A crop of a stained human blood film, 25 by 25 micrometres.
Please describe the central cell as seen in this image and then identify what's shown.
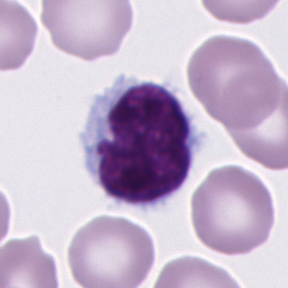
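First, the outer edge is ragged and ill-defined, not smooth. Second, fine hair-like projections fringe the margin, seen most clearly on the left. Third, the nucleus carries a single notch-like indentation on its left side. Fourth, the cytoplasm contains no vacuoles. The central cell is a hairy cell.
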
